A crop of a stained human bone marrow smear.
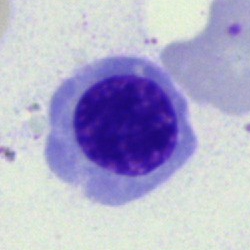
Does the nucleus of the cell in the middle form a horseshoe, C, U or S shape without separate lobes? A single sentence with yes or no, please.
No, the shape of the nucleus is one compact round or oval mass.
